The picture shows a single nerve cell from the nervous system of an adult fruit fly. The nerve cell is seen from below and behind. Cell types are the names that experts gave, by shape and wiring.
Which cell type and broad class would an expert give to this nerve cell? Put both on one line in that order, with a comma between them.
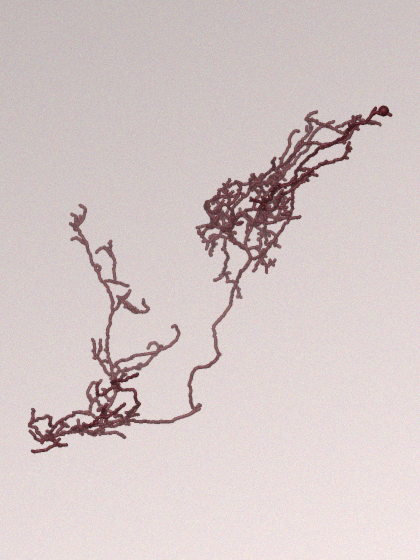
SMP184, central-brain intrinsic neuron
